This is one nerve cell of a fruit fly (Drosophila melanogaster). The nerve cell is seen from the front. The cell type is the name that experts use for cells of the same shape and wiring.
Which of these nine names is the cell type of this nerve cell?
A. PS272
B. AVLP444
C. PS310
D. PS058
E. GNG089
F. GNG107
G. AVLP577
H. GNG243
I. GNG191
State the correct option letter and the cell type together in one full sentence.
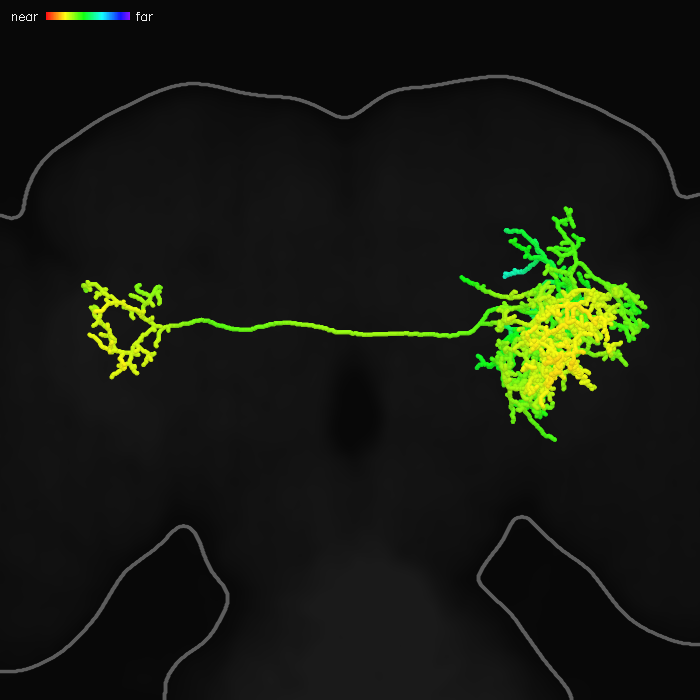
By cell type, the nerve cell is classed as AVLP577, which is option G.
